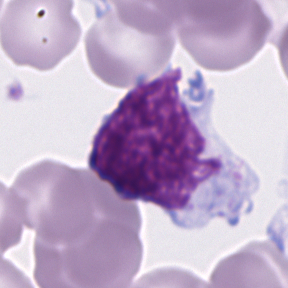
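Typical lymphocyte: the nucleus has an angular, irregular outline and dark purple chromatin of coarse, streaky texture. Cytoplasm lies mainly to the right of the nucleus, its edge ragged with fine irregular projections.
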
